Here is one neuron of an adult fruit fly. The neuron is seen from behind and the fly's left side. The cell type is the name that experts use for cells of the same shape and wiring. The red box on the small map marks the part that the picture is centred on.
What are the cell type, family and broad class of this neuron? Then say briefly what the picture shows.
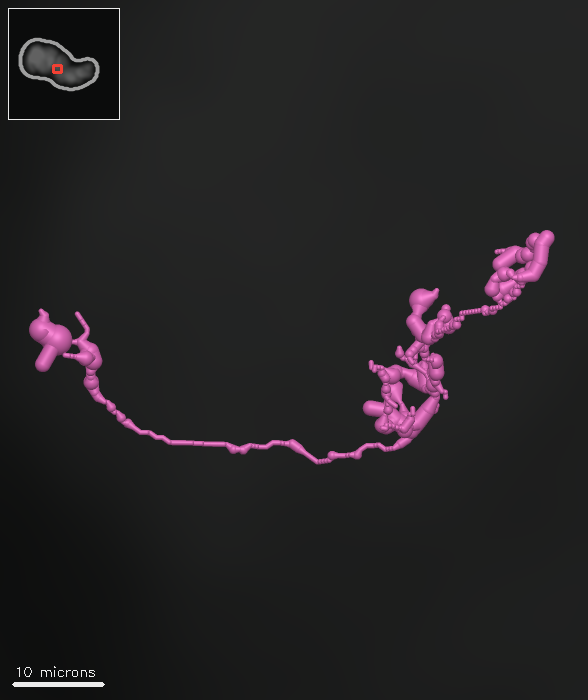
The cell type is Mi1. The family is Mi. This is an optic-lobe intrinsic neuron. Its cell body lies on the left of the picture. From left to right in the picture it spans about 55 microns.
